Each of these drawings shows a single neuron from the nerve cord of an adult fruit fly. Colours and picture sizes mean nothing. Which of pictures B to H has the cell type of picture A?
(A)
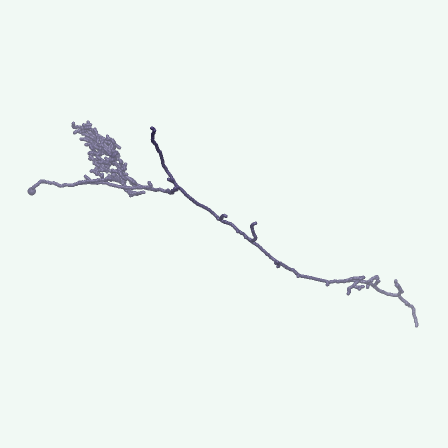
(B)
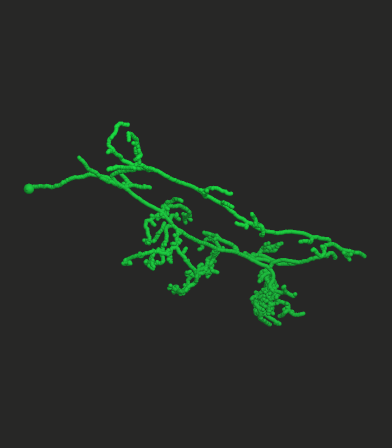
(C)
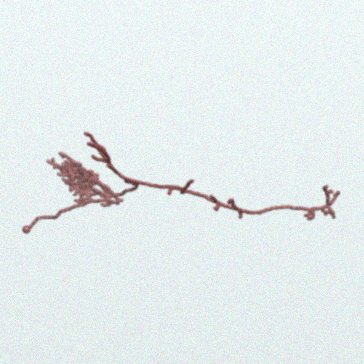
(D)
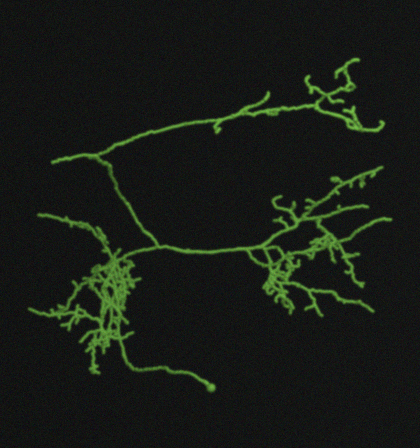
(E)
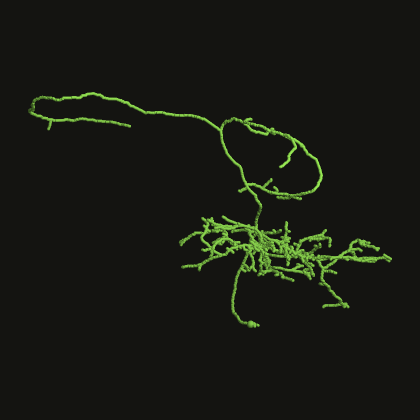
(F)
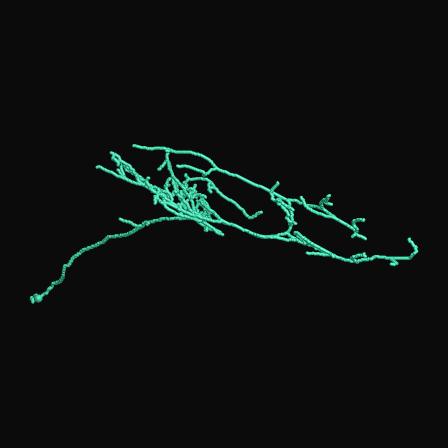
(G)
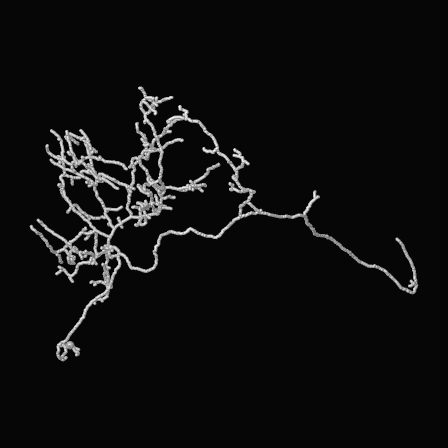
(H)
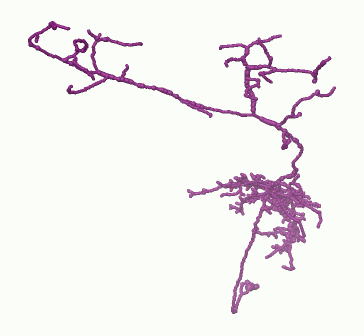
C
